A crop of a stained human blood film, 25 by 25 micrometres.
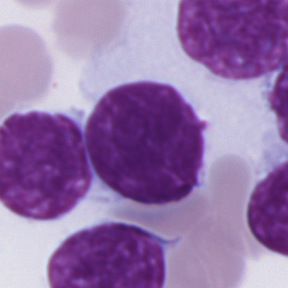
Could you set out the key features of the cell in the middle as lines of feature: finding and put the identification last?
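Outline: round
Cytoplasm: at most a barely visible thin rim
Chromatin: dark purple throughout the nucleus
Tag: small, projecting from the right edge
Cell: myeloblast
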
